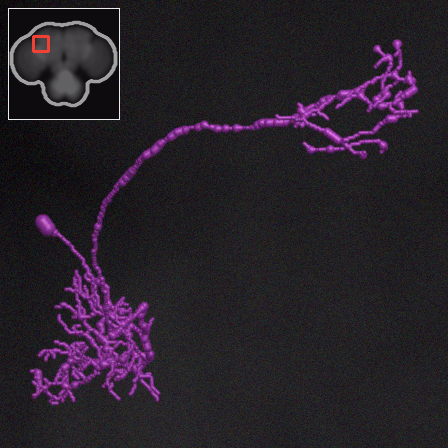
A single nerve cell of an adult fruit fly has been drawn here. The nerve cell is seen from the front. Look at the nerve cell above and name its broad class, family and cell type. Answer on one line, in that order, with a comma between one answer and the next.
visual projection neuron, hemilineage VPNd2, LC10a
